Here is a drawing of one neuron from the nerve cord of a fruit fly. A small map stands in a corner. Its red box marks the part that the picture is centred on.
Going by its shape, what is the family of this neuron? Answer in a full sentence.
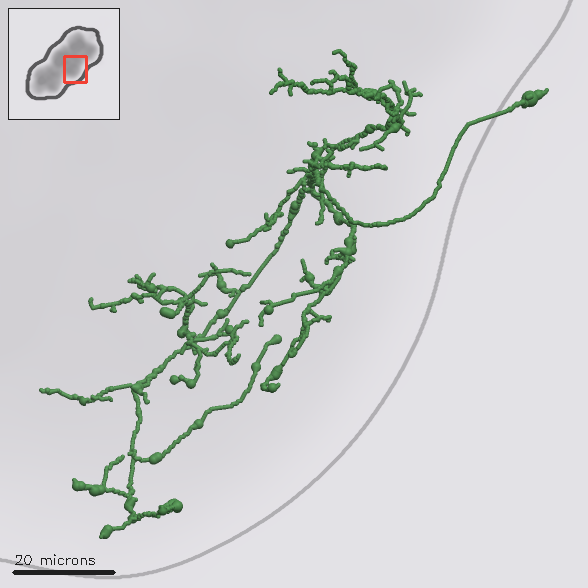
The family is hemilineage 08A.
